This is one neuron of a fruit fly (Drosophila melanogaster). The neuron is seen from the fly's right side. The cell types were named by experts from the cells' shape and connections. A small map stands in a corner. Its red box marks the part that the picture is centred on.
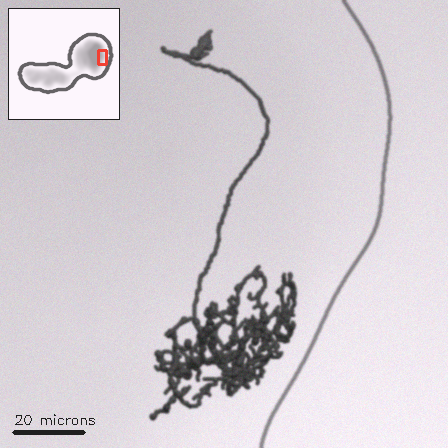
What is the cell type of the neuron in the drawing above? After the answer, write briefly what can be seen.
The cell type is AVLP422. This is a central-brain intrinsic neuron. From top to bottom in the picture it spans about 110 microns. Dozens of branch ends can be seen.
